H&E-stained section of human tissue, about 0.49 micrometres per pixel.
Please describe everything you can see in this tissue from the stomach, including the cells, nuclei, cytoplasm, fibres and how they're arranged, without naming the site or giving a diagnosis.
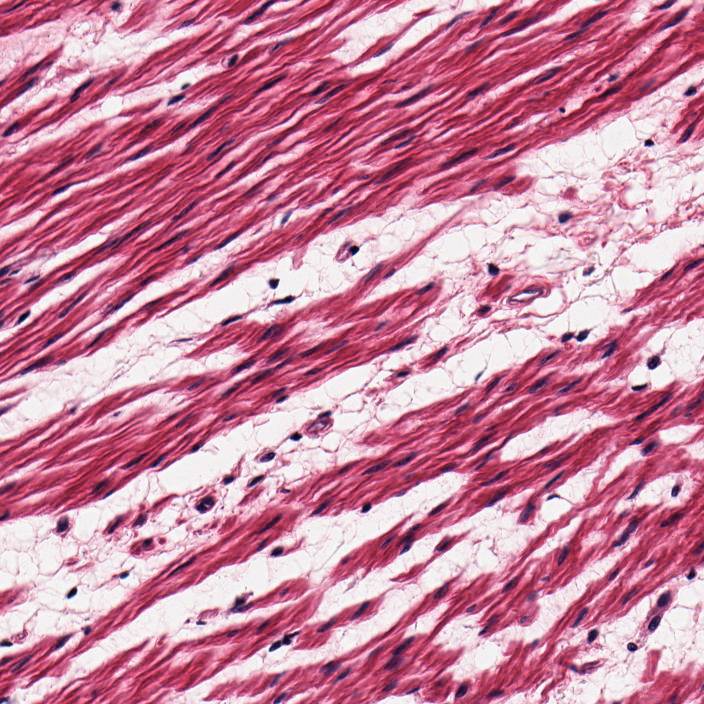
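First, muscle nuclei are elongated and central, following the cells' long axis. Second, pale, loose, finely vacuolated connective tissue with scattered small dark nuclei lies between the bundles. Third, a few small thin-walled vessels sit in it near the centre. Fourth, epithelium is absent.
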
